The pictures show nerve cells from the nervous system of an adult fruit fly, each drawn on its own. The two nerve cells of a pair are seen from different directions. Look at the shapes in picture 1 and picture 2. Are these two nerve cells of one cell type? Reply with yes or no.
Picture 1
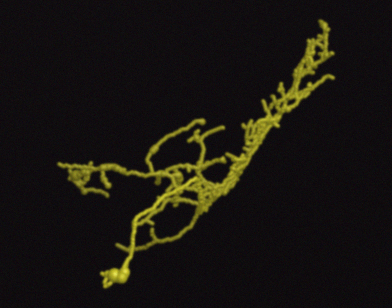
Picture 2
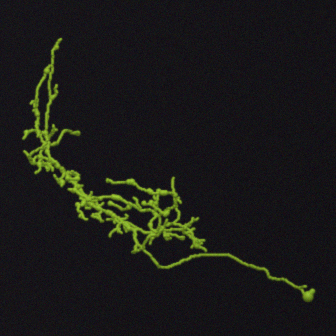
no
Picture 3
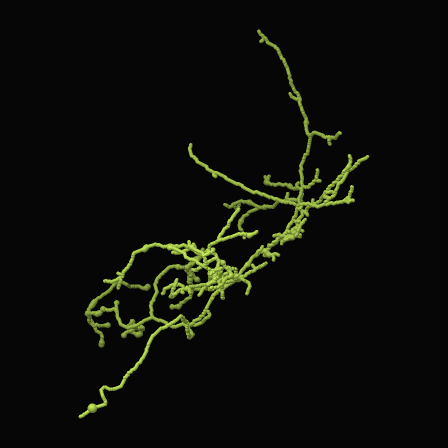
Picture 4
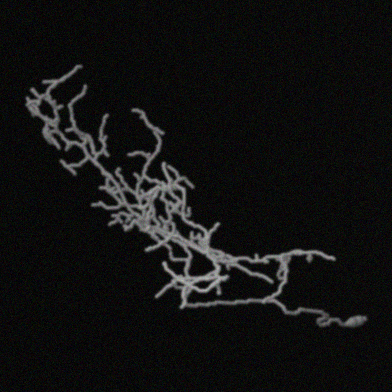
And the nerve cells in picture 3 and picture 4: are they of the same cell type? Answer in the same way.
yes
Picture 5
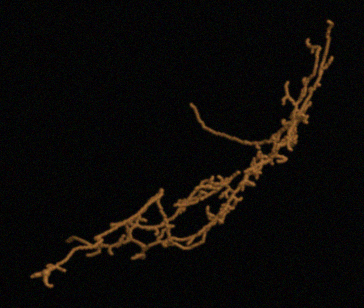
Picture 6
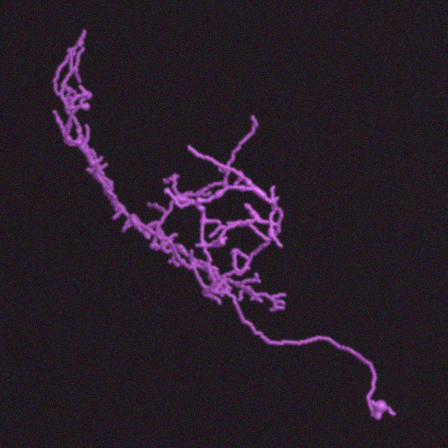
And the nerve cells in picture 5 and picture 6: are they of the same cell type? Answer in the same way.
yes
